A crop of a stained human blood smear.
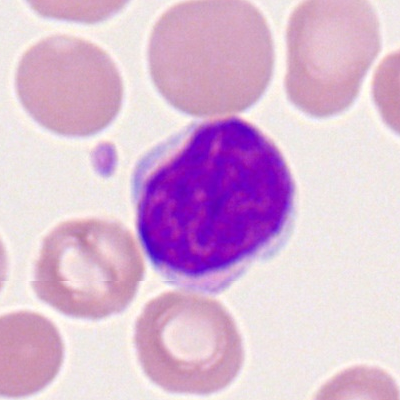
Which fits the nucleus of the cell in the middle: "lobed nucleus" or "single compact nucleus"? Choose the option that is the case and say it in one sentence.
Round, oval or kidney-shaped, the nucleus of this cell is one compact undivided mass.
